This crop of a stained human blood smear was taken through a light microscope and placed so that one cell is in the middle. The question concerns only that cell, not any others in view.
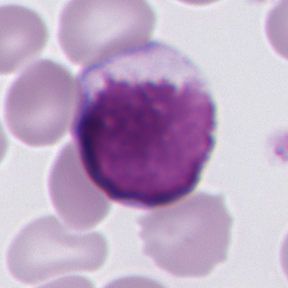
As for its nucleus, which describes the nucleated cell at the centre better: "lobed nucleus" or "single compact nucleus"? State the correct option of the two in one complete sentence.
The nucleus is neither lobed nor band-shaped but one compact round, oval or kidney-shaped mass.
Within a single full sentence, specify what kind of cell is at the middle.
The single cell at the center of the crop is a large granular lymphocyte.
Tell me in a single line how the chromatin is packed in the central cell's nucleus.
The chromatin is delicate and fine, lacking coarse clumping entirely.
